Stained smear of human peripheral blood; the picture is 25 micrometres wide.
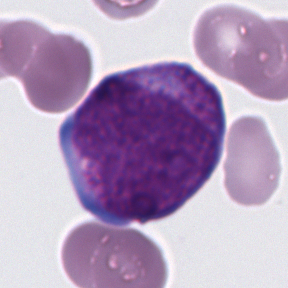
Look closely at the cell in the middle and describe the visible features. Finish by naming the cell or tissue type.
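This one's roughly round, though a few stretches of the outline are flattened and angular. The nucleus is just a single unlobed mass, and the chromatin is fine and evenly stippled, not clumped. There aren't any vacuoles in the cytoplasm either. It's an atypical promyelocyte.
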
